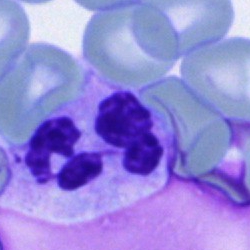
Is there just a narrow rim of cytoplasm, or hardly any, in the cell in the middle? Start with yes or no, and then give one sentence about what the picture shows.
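No. The cytoplasm is abundant and pale lilac-grey.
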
